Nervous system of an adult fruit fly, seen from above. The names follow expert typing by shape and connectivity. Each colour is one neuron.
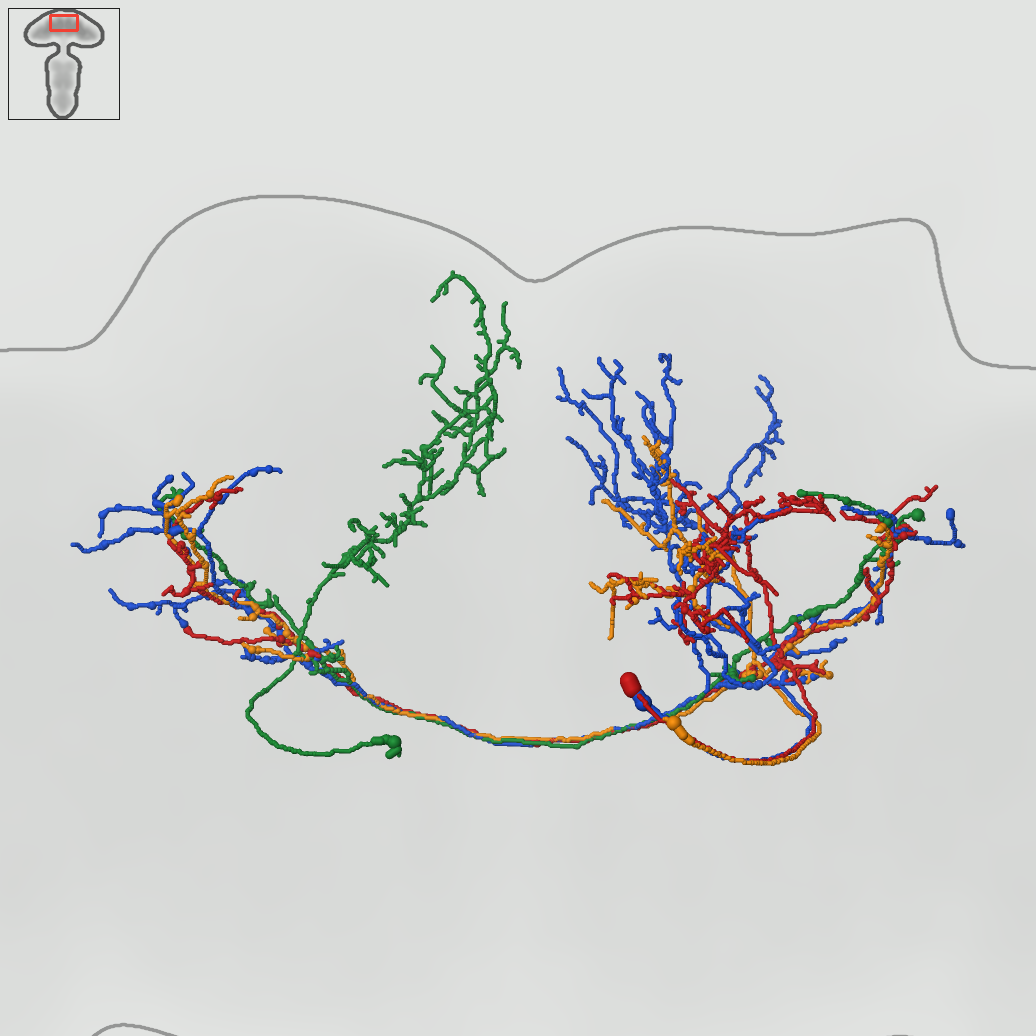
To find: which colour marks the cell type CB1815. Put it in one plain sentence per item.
The colour is orange.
